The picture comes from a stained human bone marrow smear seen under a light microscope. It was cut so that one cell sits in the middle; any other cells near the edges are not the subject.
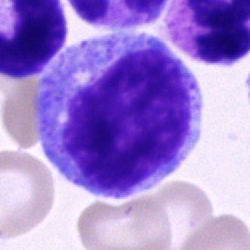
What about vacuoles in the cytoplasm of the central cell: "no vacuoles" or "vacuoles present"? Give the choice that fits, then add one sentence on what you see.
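Vacuoles present. A few small clear spots lie in the cytoplasm on the left side.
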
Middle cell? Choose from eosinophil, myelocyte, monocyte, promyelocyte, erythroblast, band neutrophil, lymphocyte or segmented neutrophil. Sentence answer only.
The central cell, amid any neighbouring cells, is a promyelocyte.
